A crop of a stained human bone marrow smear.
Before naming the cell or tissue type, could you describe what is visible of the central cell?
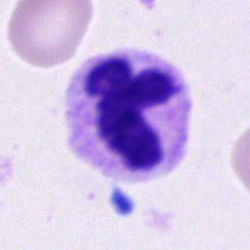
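Several connected lobes make up the nucleus. Its chromatin stains dark purple and looks dense and clumped. A wide rim of pale lilac cytoplasm surrounds it, holding only fine, faint lilac granules. This is a segmented neutrophil.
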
